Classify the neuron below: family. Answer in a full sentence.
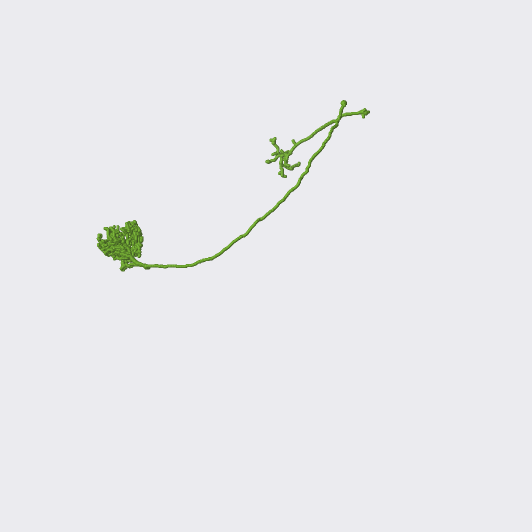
The family is hemilineage ALl1_ventral.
